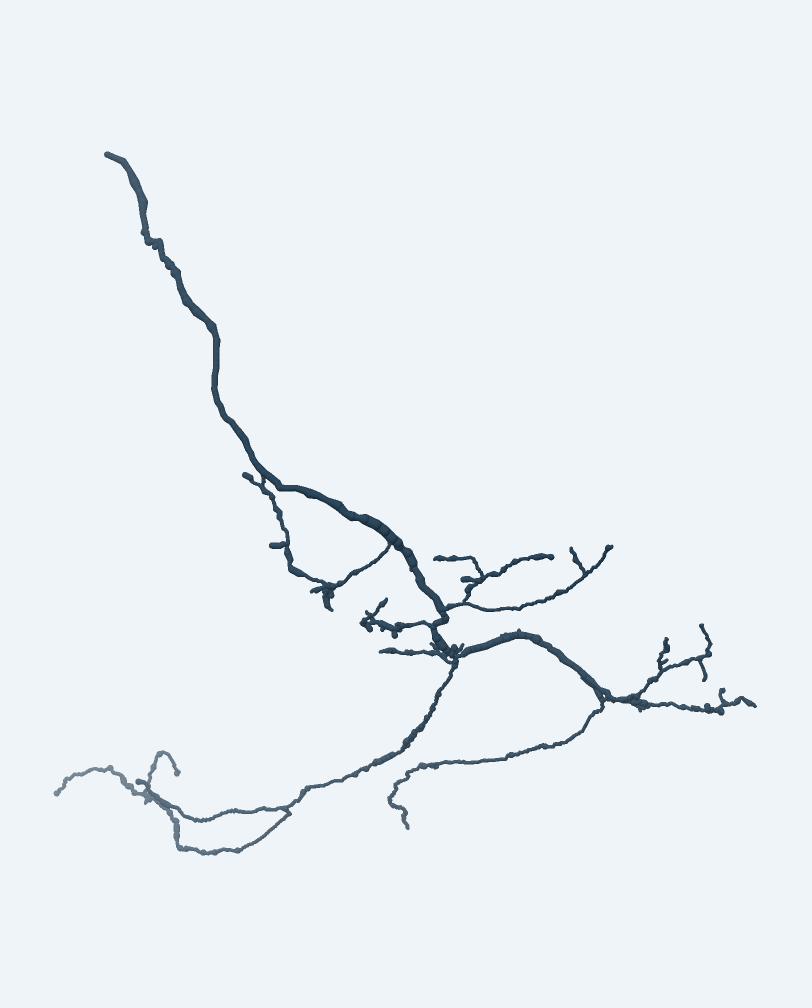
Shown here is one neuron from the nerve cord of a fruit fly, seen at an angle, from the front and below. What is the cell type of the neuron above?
SNta13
